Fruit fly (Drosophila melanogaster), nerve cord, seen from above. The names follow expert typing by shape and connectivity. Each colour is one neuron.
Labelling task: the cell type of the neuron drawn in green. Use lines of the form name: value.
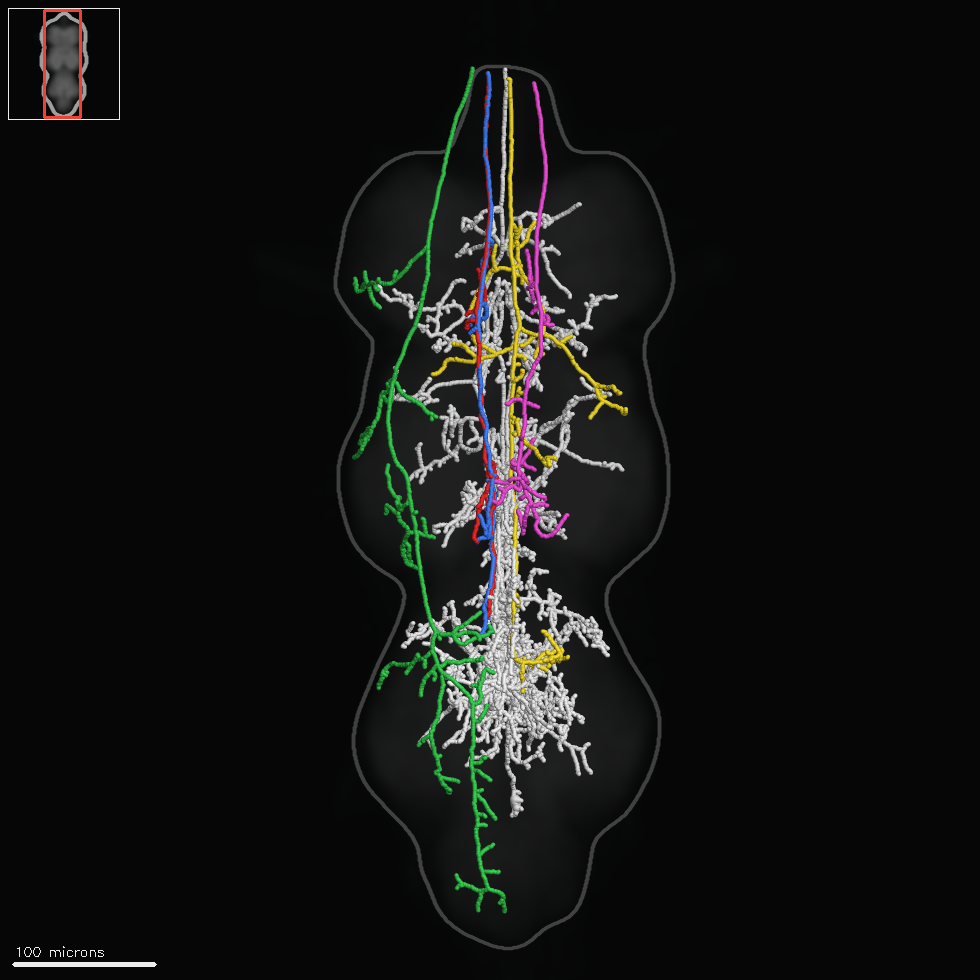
cell type: DNg50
